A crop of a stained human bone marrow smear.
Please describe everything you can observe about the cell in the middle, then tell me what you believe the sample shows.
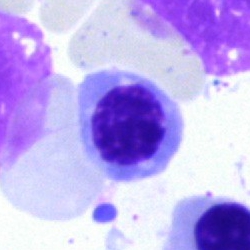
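Smooth and roughly round, that's the outline of this cell. The chromatin, I'd say, is dark purple and coarsely clumped. Around it runs a moderate rim of pale blue cytoplasm, and I can't see any granules in it. So this one is an erythroblast.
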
